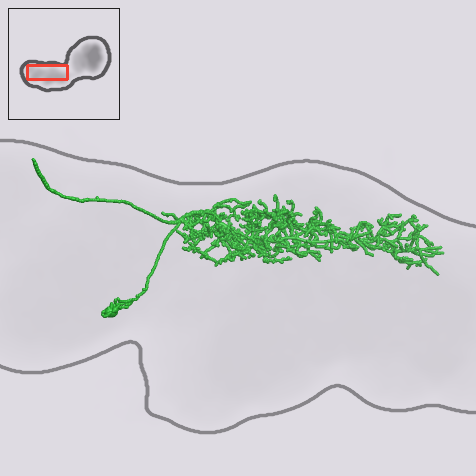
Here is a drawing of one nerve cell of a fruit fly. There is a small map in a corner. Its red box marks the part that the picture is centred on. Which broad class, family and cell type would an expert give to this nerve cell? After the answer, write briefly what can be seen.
This is a motor neuron of the nerve cord. Its family is hemilineage 16B. It is of cell type MNhm43. In this view it is more than twice as wide as it is tall.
